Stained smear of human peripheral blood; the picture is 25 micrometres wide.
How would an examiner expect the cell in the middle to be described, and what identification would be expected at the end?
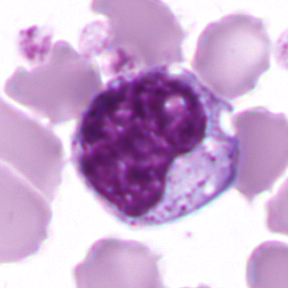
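There's a broad dent in the lower right side of the nucleus, just where the cytoplasm is widest, and fine reddish-purple granules are scattered through the cytoplasm. The surface has no projections. Those small purple clumps just past its upper left are platelets. It's a metamyelocyte.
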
